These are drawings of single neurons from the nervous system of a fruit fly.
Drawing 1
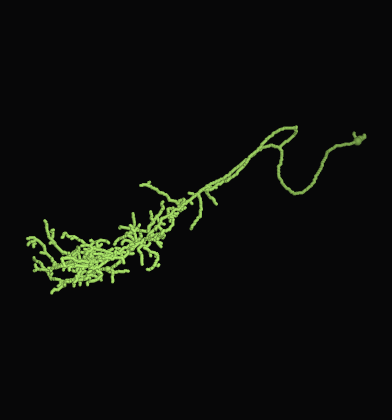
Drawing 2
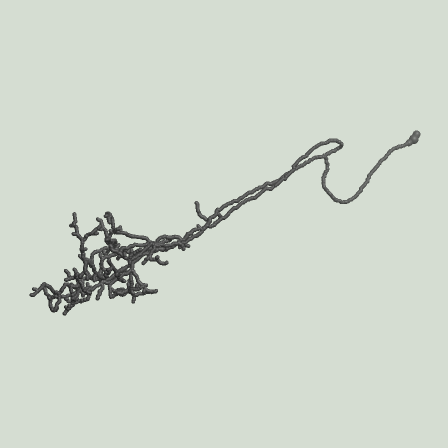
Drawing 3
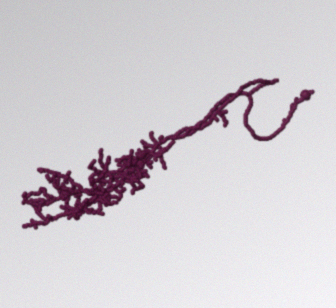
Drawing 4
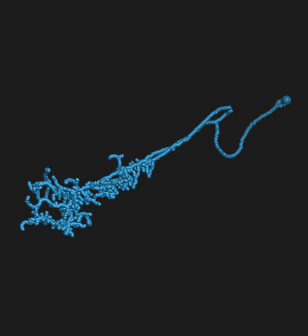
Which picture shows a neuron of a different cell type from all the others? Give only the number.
2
